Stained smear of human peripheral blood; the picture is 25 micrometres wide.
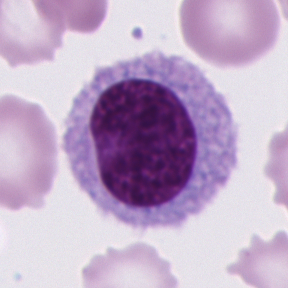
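Hairy cell: the central cell of a stained human peripheral blood smear seen by light microscopy. The cell is about 15 micrometres across. Its nucleus is oval, about 11 by 9 micrometres, and fills about 50% of the cell's area. A shallow notch marks the left side of the nucleus. The chromatin is dark purple and clumped in a mottled pattern. The cytoplasm forms a complete rim around the nucleus and is filled with fine, dusty violet granules.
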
